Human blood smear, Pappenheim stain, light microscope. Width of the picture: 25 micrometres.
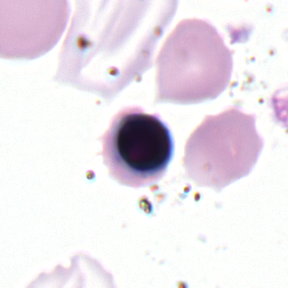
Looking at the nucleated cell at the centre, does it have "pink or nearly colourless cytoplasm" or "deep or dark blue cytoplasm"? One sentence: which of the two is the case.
Free of blue and grey, the cytoplasm of this cell is pink, salmon or nearly clear.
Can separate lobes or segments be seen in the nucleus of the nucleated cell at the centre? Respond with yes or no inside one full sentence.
No, its nucleus is undivided, compact and round, oval or kidney-shaped.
